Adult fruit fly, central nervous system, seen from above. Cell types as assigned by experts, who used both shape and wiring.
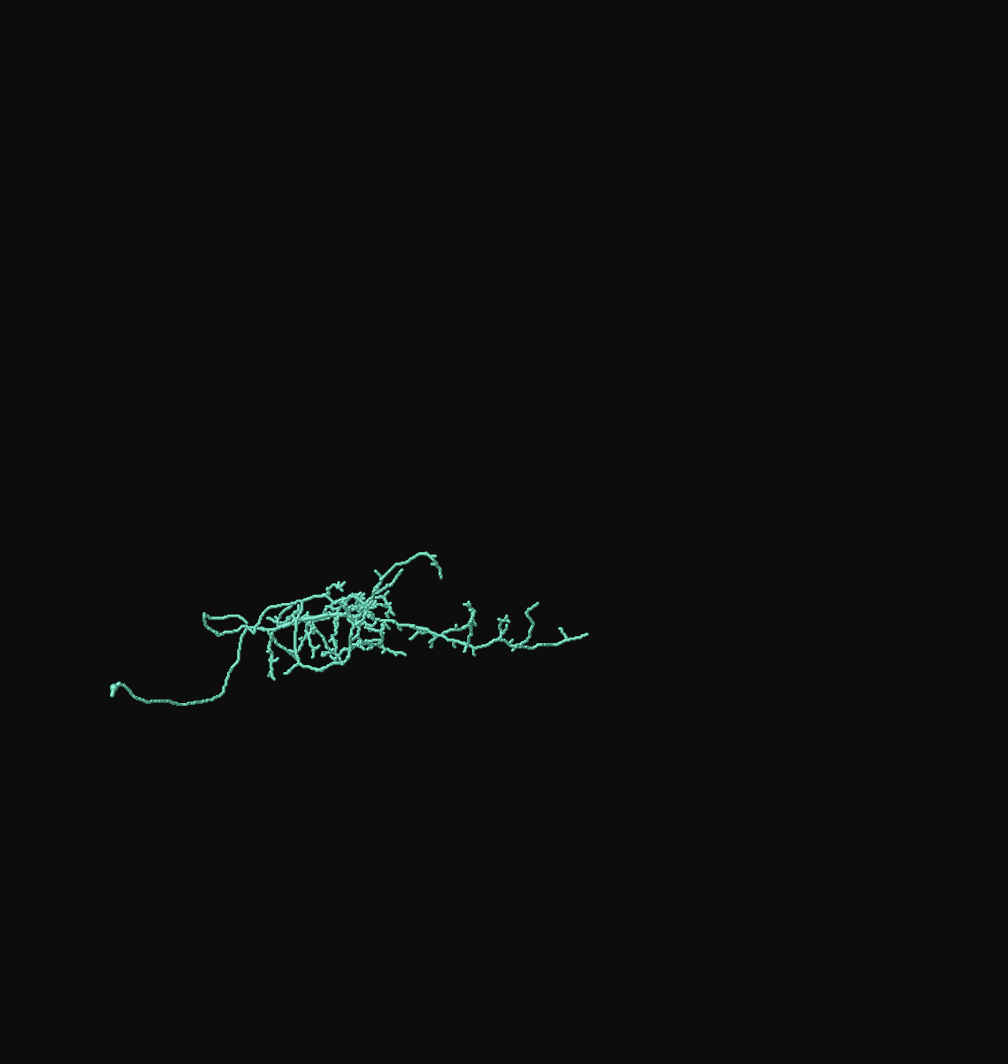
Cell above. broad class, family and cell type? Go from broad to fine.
central-brain intrinsic neuron; hemilineage VLPp&l1_anterior; CL128_b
